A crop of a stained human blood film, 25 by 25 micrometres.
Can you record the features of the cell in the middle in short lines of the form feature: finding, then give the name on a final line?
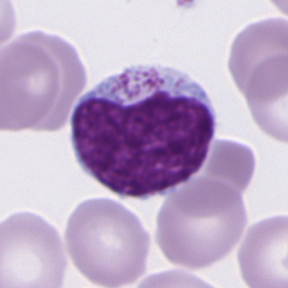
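Nucleus: a shallow notch in its upper edge
Nuclear size: about 12 by 9 micrometres
Chromatin: coarsely clumped
Cytoplasm: scant, a narrow rim around most of the nucleus
Granules: a small cluster of reddish-purple granules in the cytoplasm above the nuclear notch
Name: large granular lymphocyte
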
